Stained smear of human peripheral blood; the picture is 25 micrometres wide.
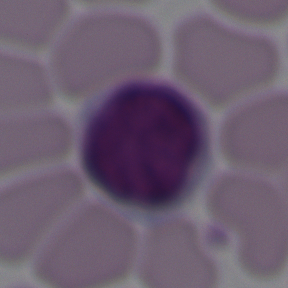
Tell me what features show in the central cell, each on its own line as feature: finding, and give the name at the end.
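Shape: round
Edge: smooth, no projections
Cytoplasm: thin rim, pale bluish
Granules: none seen in the cytoplasm
Name: typical lymphocyte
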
